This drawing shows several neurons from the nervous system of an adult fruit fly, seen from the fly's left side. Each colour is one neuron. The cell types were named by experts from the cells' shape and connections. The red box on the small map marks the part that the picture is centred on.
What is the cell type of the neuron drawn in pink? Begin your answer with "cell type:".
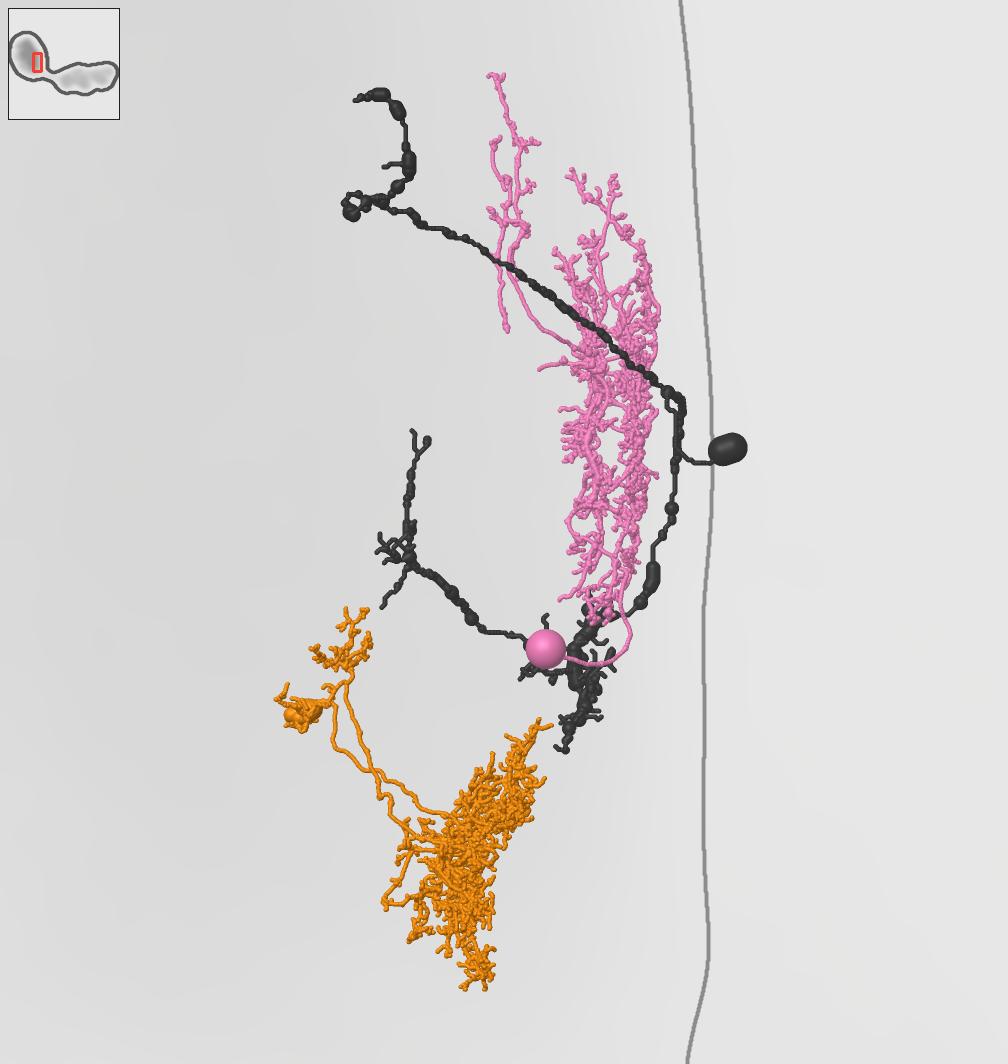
cell type: Y11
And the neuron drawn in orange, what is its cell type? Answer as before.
cell type: Tlp13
